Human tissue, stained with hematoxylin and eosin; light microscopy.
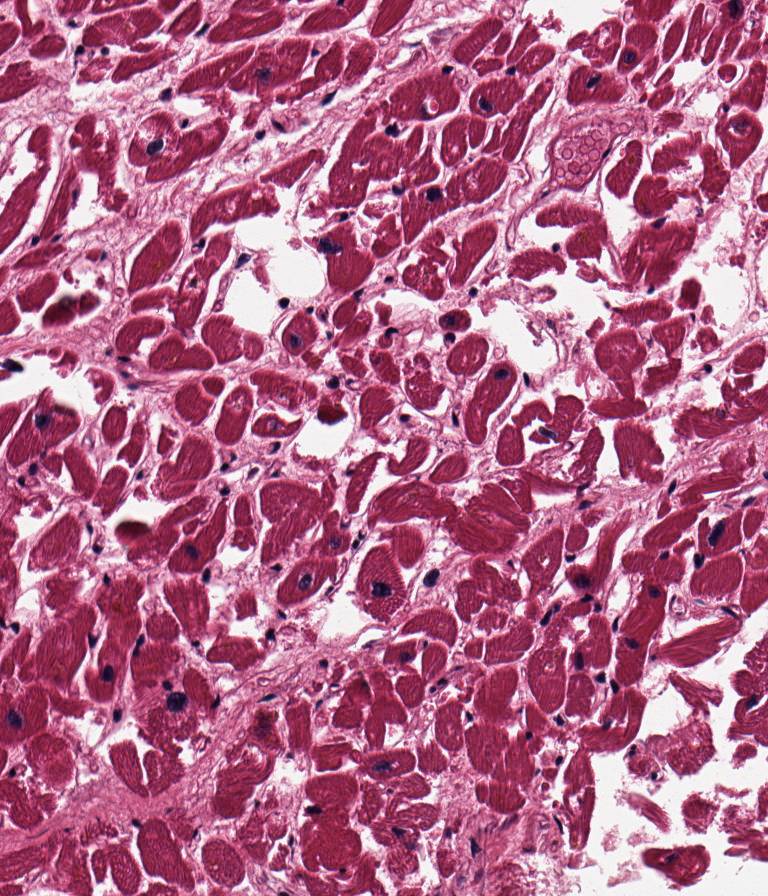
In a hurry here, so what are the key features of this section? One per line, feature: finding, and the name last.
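Fibres: fill the whole field, cut in many directions, mostly transverse and oblique
Cells: cardiac muscle, deeply eosinophilic cytoplasm, some branching
Nuclei: scattered cells with enlarged, dark, irregular nuclei, e.g. lower left
Upper right: small rounded bundle of many tiny pale circular profiles
Name: left ventricle of the heart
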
